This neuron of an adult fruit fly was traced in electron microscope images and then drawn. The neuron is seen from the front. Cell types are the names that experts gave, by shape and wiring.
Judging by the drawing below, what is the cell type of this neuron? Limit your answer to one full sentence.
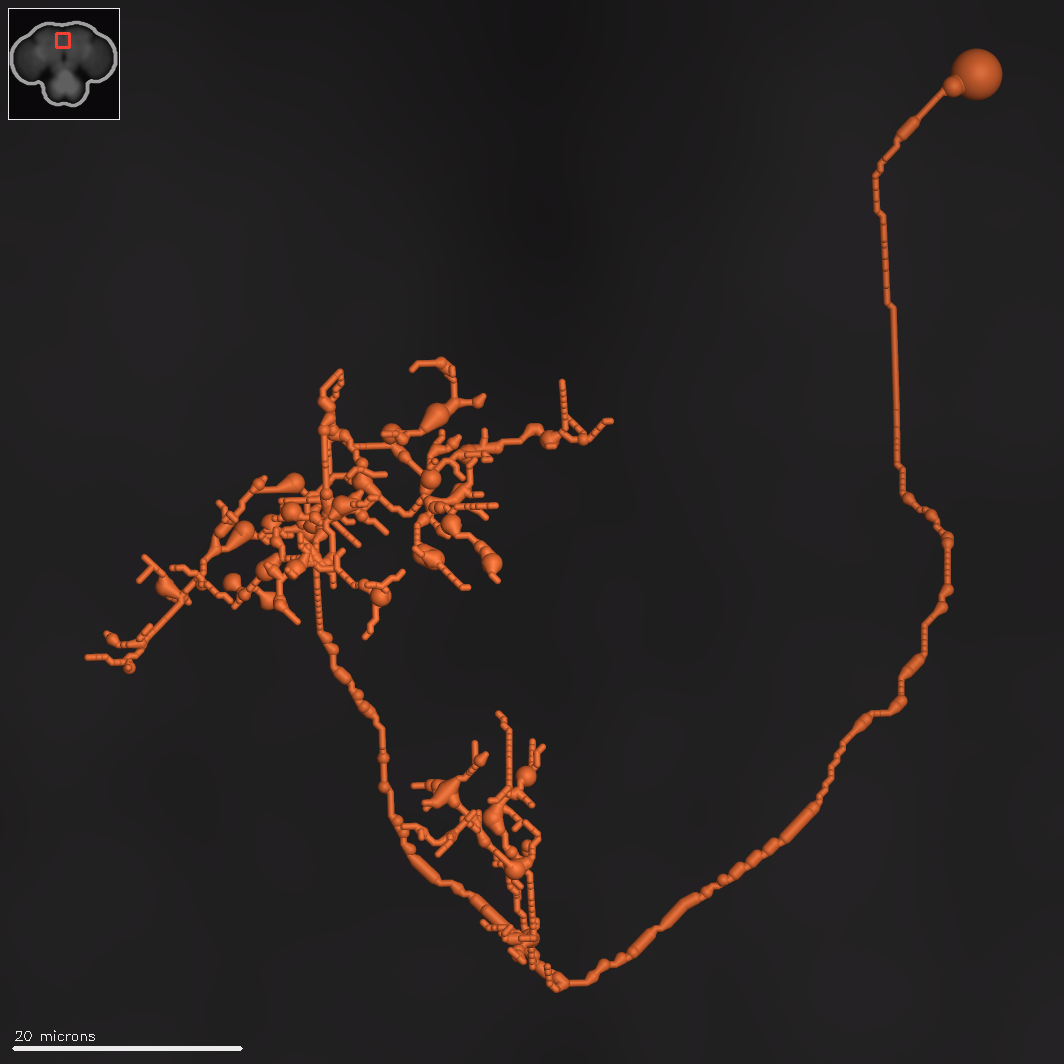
On the level of cell type, this neuron is vDeltaF.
